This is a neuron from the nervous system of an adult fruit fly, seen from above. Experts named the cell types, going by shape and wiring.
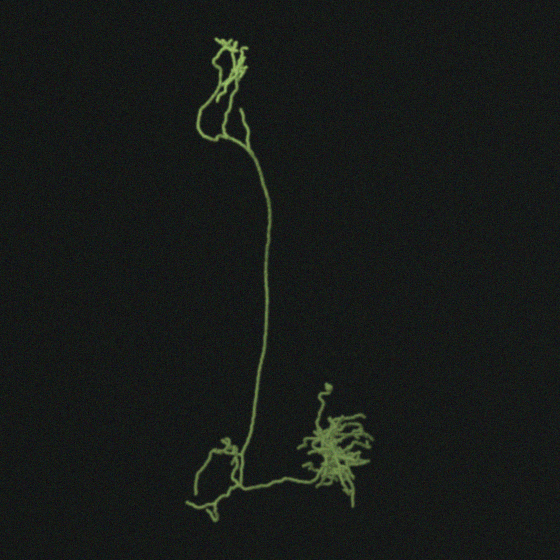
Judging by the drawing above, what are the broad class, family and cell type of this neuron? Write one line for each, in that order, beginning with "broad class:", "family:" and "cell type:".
broad class: ascending neuron
family: hemilineage 07B
cell type: AN07B106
